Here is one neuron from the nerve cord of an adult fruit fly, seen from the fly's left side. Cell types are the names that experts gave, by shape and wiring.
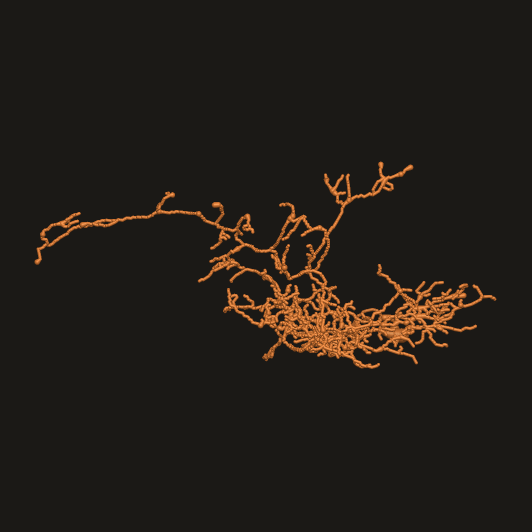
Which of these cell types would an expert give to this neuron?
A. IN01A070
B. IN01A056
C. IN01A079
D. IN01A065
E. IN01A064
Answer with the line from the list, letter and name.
D. IN01A065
